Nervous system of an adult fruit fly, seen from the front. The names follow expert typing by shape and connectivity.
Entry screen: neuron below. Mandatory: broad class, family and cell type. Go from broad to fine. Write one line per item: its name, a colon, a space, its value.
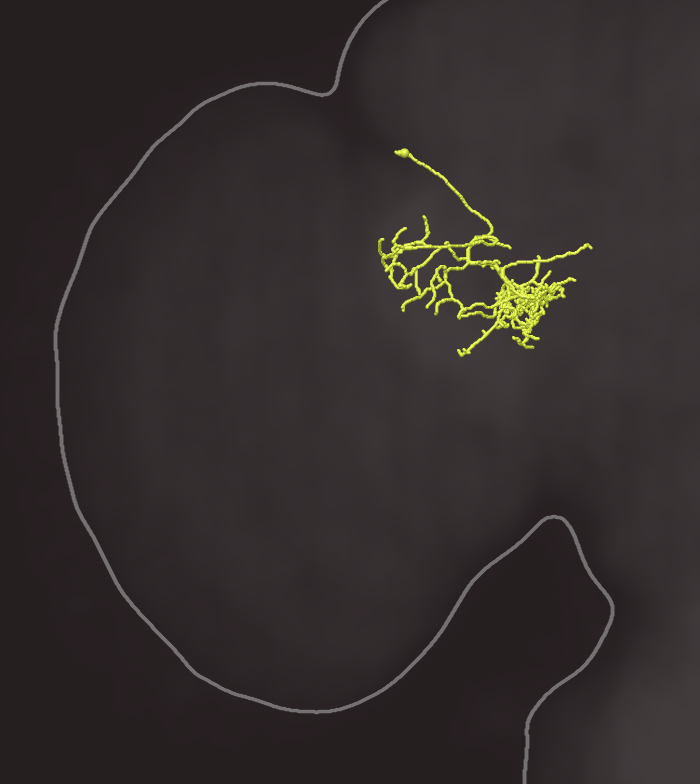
broad class: central-brain intrinsic neuron
family: hemilineage VPNp&v1_posterior
cell type: PVLP111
